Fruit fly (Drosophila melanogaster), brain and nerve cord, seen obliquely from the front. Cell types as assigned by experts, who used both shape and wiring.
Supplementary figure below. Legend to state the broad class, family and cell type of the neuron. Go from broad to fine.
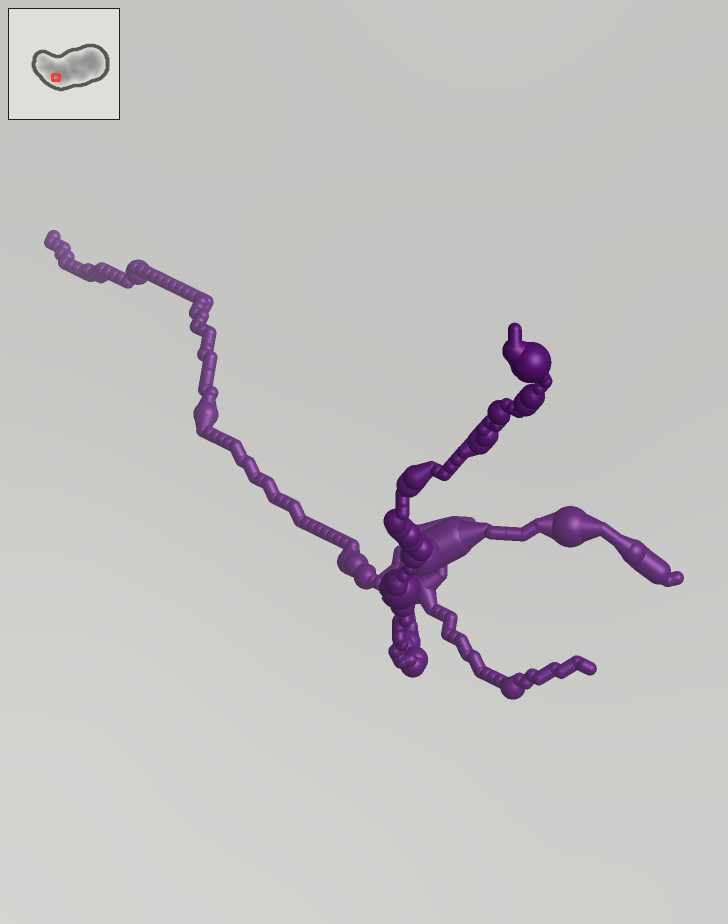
sensory neuron entering the nerve cord; class mechanosensory tactile; SNta29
